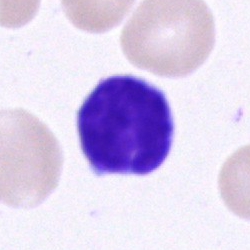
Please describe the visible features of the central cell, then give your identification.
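The outline's roughly round, though a few sides look slightly flattened and angular. Nearly the whole cell is nucleus, with cytoplasm so scant you can barely see it around the edge. The chromatin is dense and deep purple, with just a few faint paler streaks. That's a lymphocyte.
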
